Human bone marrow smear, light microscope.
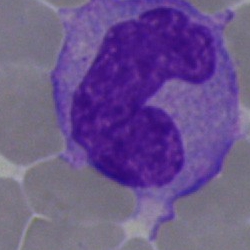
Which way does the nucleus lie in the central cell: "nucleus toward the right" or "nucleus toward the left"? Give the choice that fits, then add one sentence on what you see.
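Nucleus toward the left. The widest area of cytoplasm lies on the right side, within the notch of the nucleus.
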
